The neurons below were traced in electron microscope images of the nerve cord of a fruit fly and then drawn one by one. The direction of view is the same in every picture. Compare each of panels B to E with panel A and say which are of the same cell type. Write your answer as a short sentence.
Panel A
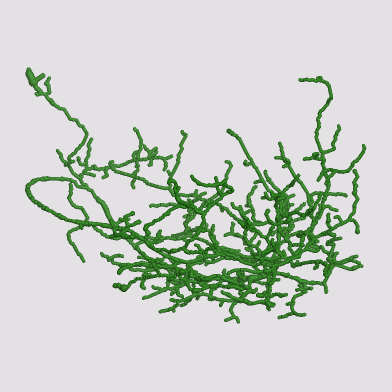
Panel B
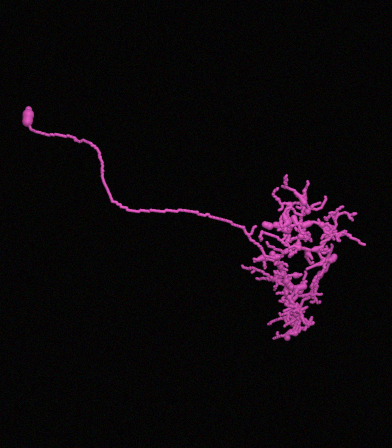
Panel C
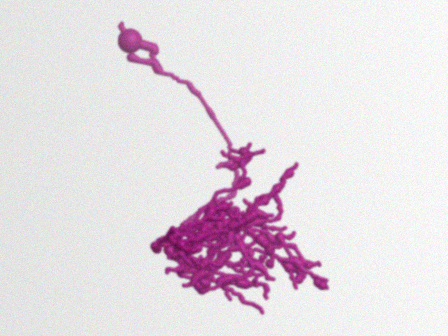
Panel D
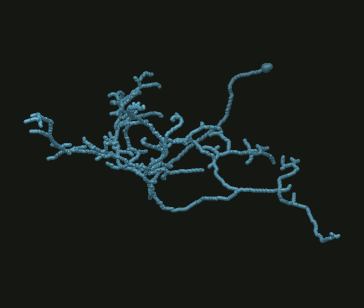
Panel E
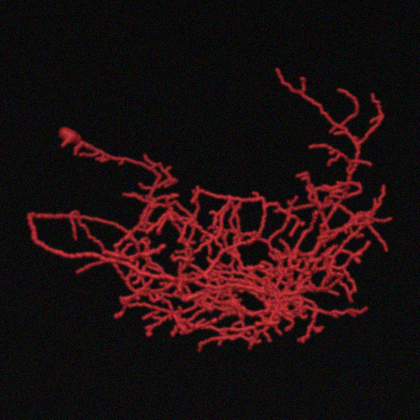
Panel E is of the same cell type.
